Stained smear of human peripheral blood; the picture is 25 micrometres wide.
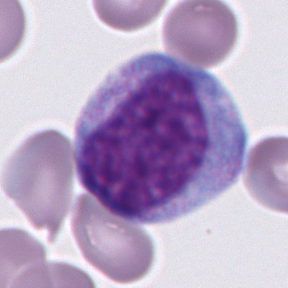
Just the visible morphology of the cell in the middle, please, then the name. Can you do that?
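Off to the left sits an oval nucleus with no indentation or lobes. The cytoplasm forms its widest rim on the right side of the nucleus, with fine pinkish-purple dust-like granules scattered through it. It's a promyelocyte.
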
